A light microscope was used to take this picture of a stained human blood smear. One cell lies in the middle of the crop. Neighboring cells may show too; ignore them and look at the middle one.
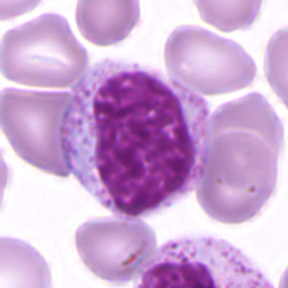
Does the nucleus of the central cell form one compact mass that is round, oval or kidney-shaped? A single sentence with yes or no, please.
Yes, the nucleus of the cell is compact, undivided and round, oval or kidney-shaped.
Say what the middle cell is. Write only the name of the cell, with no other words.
metamyelocyte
